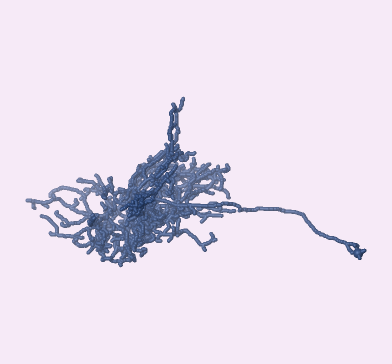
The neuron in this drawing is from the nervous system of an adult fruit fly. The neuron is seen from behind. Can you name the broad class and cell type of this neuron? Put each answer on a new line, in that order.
central-brain intrinsic neuron
GNG045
